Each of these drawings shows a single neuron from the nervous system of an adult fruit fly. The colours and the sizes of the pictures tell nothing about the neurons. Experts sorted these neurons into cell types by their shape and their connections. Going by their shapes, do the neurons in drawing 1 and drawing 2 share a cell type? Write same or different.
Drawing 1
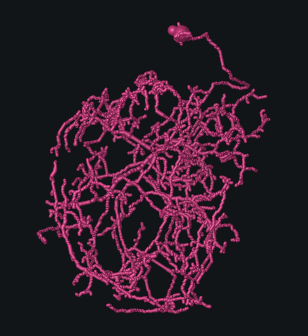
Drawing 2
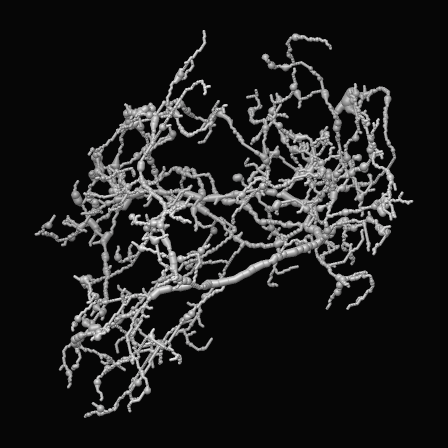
different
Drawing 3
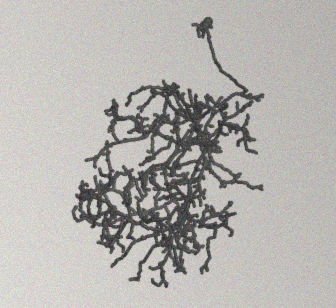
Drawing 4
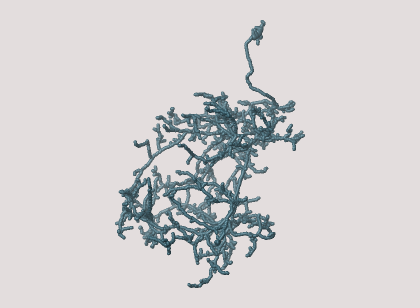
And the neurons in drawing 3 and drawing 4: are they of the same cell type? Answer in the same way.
same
